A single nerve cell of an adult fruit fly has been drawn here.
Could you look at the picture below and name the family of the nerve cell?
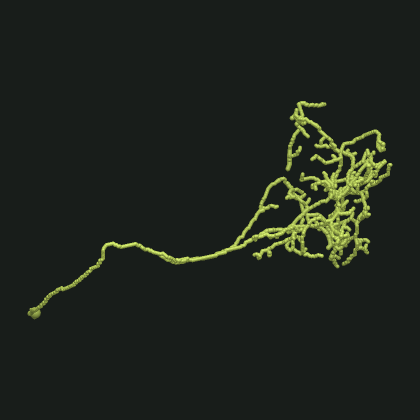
hemilineage LALa1_posterior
